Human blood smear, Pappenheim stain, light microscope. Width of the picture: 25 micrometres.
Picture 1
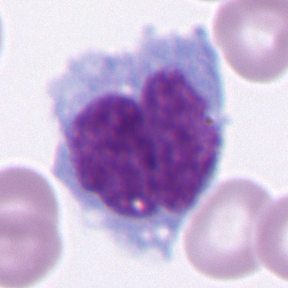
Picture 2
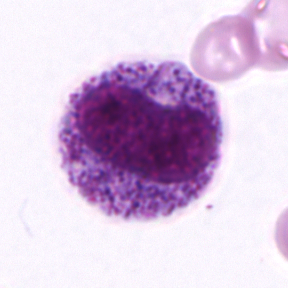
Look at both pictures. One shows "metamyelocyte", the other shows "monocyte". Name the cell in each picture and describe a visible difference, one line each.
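The cell in picture 1 is a monocyte. The cytoplasm shows no distinct granules.
The cell in picture 2 is a metamyelocyte. Coarse granules crowd the cytoplasm all around the nucleus.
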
